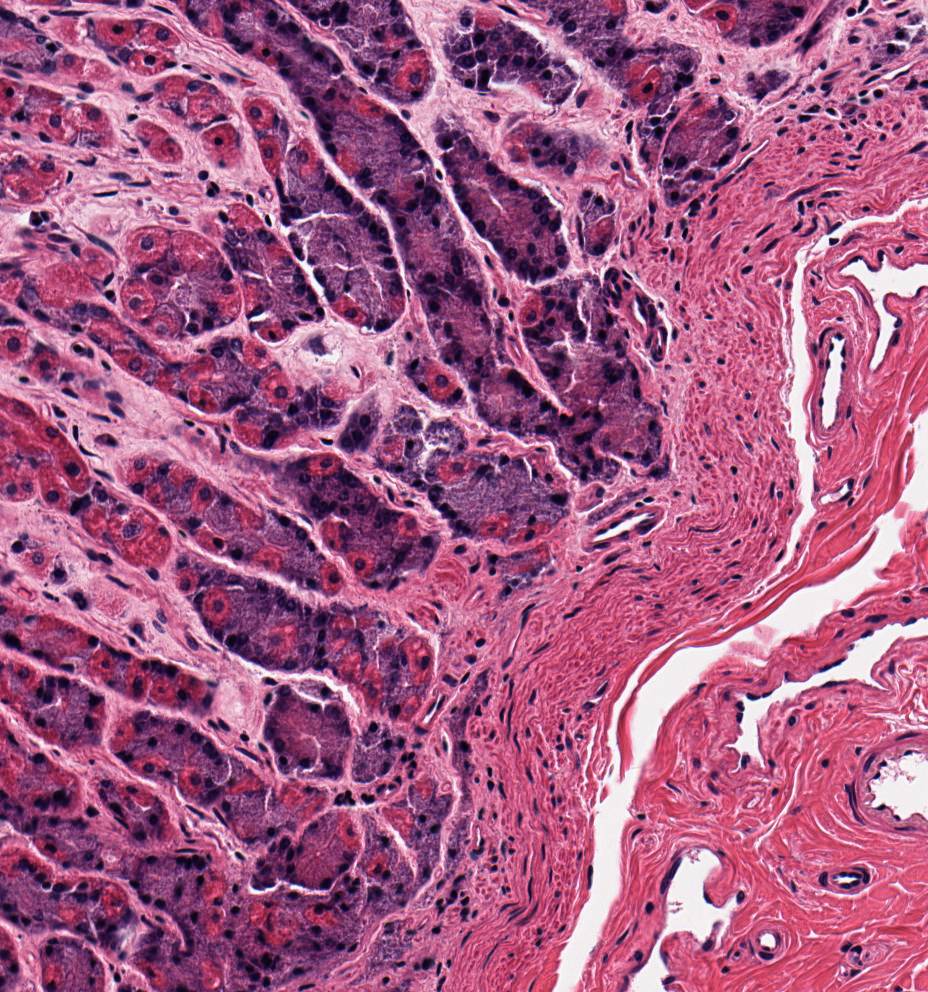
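Stomach. Notice the parietal cells, large and rounded with bright pink cytoplasm and a central round nucleus, most numerous toward the left. Purple-blue granular chief cells cluster most densely in the upper middle, near the fibrous band.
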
